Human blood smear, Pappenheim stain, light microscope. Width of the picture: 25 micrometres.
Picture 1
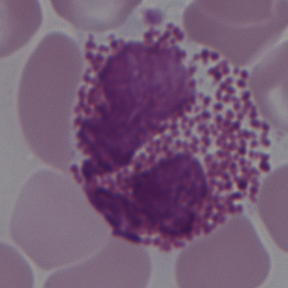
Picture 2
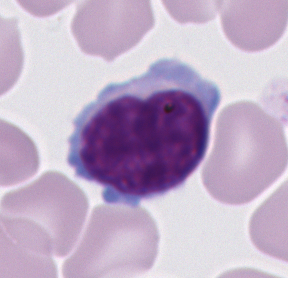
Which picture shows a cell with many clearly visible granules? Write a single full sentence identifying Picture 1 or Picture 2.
The cell seen in picture 1 shows many visible granules in its cytoplasm.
